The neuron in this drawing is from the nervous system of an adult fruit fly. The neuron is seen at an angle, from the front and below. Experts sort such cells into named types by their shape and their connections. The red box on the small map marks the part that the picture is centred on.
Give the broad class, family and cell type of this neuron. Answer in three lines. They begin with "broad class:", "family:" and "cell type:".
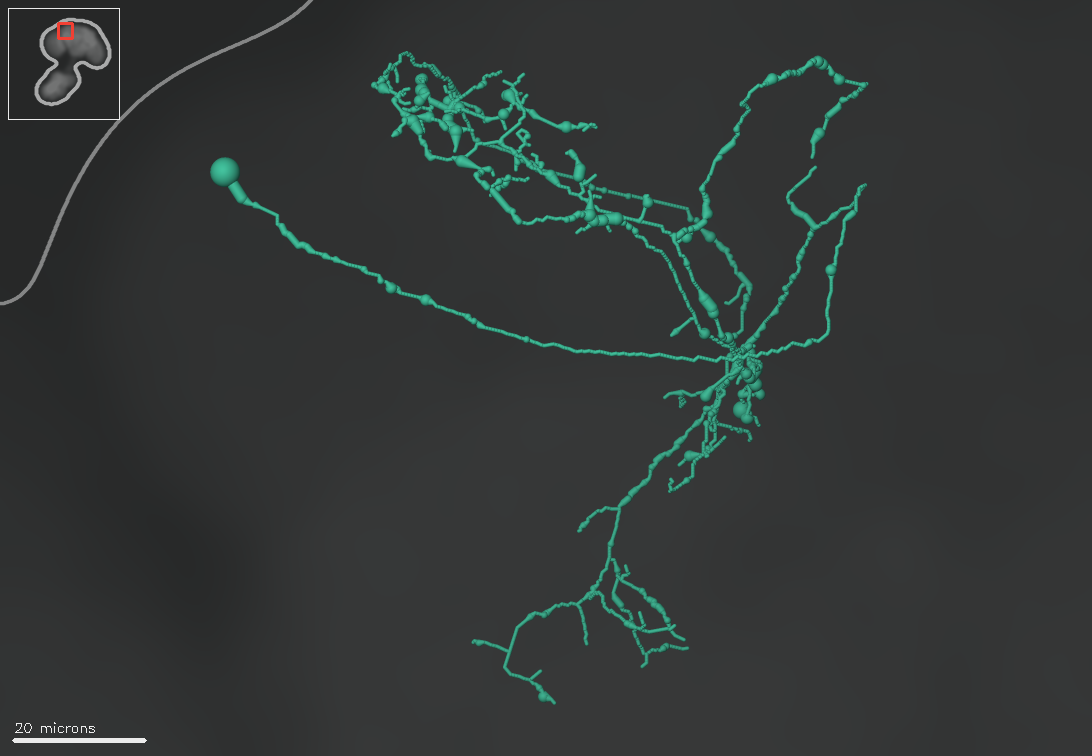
broad class: central-brain intrinsic neuron
family: hemilineage SLPal1
cell type: SLP007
